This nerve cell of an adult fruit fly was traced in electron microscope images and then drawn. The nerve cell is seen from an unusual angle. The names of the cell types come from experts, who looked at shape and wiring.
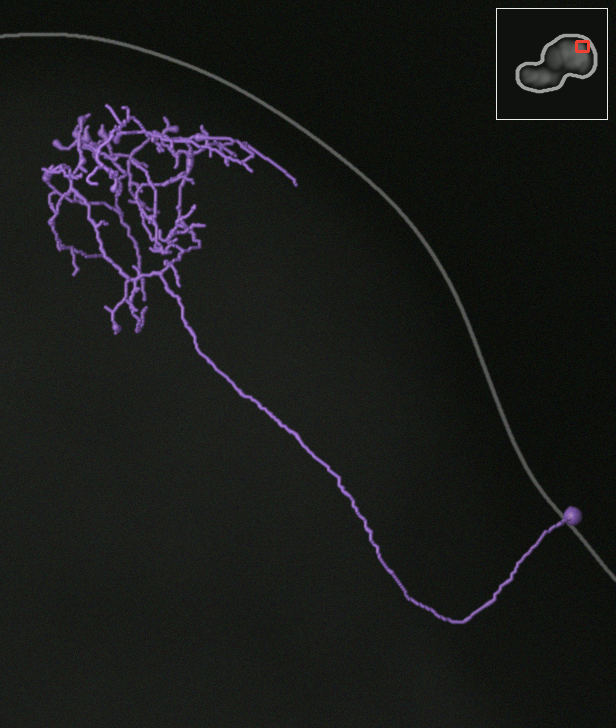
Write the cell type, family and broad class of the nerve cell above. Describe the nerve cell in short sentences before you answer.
The cell body is at the lower right of the picture. The picture shows dozens of branch ends. Its cell type is CB4120. The family is hemilineage SLPal3_and_SLPal4_dorsal. This is a central-brain intrinsic neuron.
